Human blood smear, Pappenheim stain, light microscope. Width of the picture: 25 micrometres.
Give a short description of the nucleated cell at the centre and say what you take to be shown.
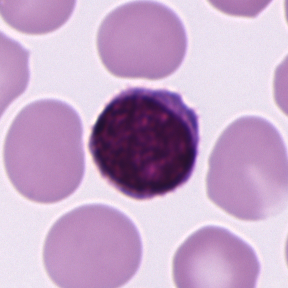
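The outline here is round, though the edge carries a faint fuzzy fringe of tiny irregularities. There's only a very thin rim of cytoplasm around the nucleus, and you can't make out any nucleoli. It's a typical lymphocyte.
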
